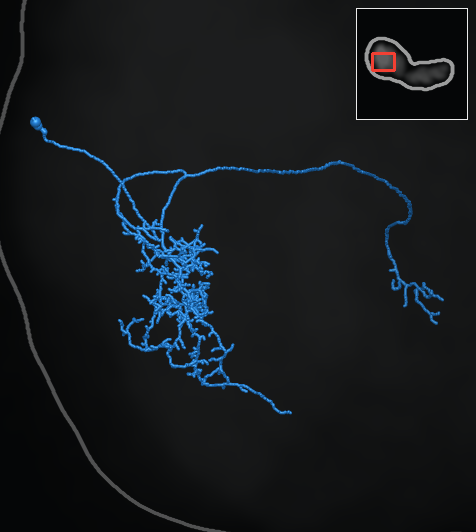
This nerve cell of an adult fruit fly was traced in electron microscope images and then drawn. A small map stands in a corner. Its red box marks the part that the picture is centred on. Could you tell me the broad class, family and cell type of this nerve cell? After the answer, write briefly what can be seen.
It is a central-brain intrinsic neuron. The family is hemilineage VLPl&d1_lateral. The cell type is CB1695. The cell body can be seen at the upper left of the picture. Dozens of branch ends can be seen.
